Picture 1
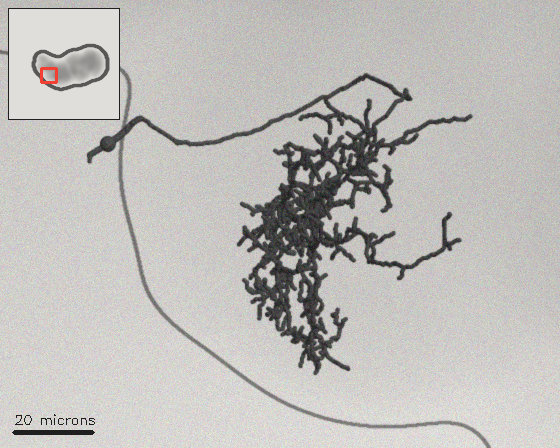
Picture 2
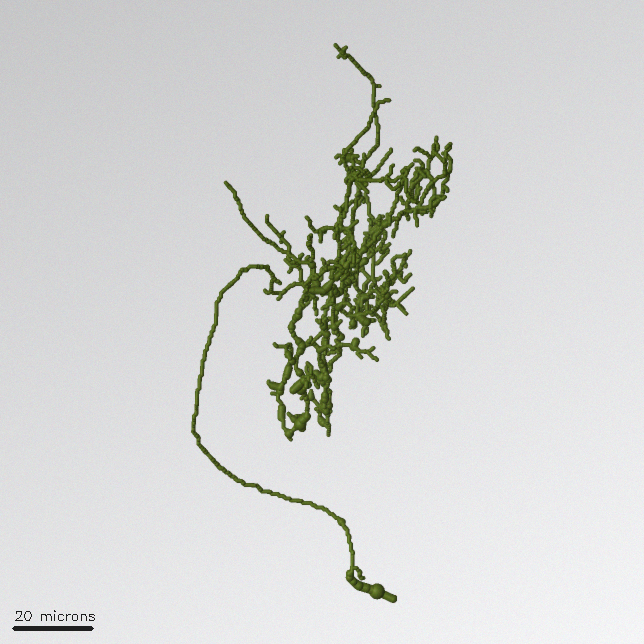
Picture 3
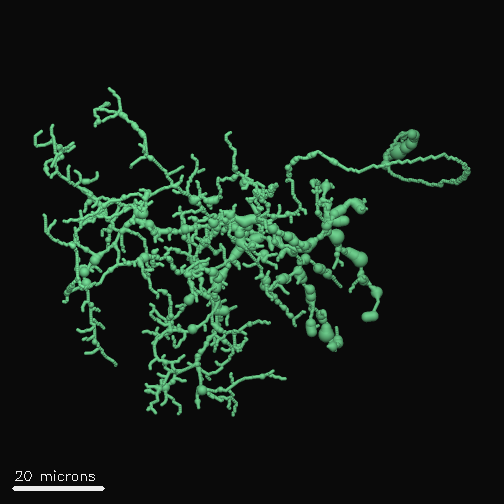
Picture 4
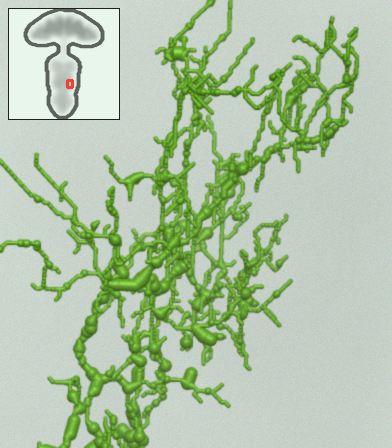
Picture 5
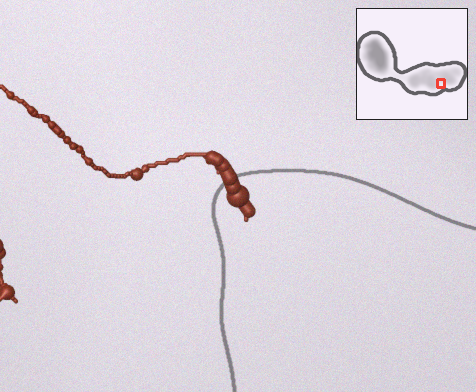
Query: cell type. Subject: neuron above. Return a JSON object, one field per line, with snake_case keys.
{
 "cell_type": "IN21A035"
}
